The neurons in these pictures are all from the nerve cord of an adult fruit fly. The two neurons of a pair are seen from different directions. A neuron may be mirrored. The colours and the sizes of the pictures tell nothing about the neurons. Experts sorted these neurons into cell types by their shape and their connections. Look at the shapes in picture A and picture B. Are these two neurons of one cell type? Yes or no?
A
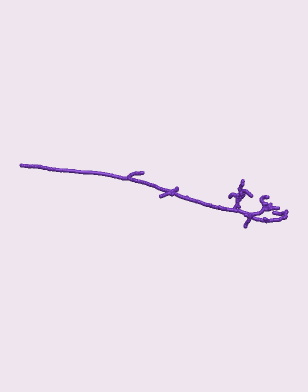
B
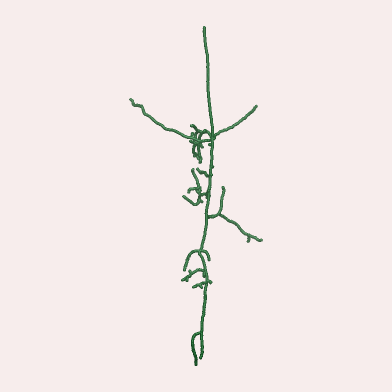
no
